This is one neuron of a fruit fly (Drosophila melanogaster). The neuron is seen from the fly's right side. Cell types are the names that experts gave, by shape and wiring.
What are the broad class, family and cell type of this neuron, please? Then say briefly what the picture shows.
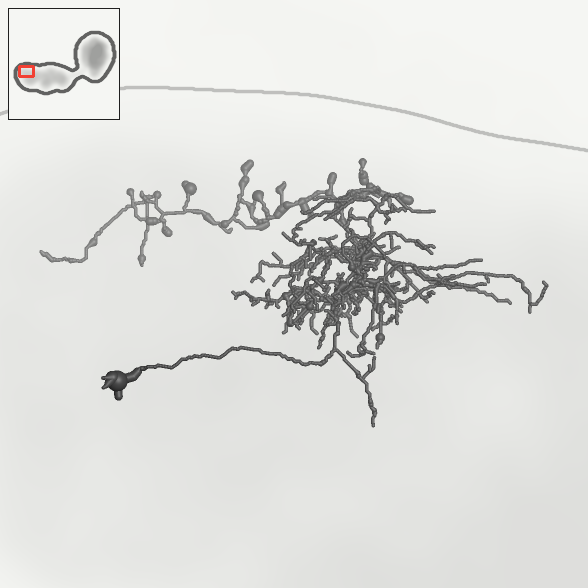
It is a nerve-cord intrinsic neuron. The family is hemilineage 06B. The cell type is IN06B073. The picture shows dozens of branch ends. In this view it is wider than it is tall.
